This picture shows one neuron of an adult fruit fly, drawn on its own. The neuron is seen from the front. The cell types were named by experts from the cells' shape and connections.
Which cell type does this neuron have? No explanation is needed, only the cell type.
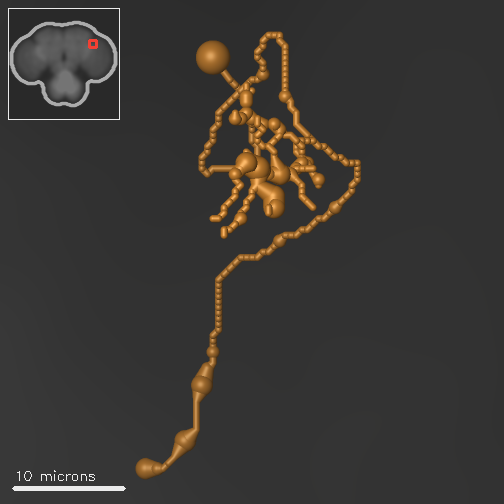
T4b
